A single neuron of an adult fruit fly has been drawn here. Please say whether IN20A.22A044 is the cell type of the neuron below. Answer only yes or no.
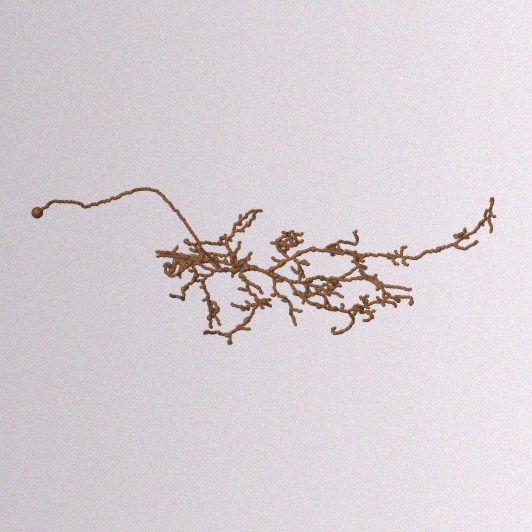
yes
